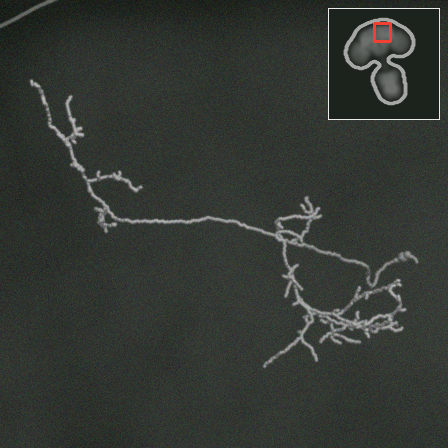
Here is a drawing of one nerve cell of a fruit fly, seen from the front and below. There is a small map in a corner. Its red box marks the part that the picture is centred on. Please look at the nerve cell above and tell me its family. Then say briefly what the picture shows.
The family is hemilineage CLp2. Its broad class is central-brain intrinsic neuron. The cell body can be seen on the right of the picture. Dozens of branch ends can be seen.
